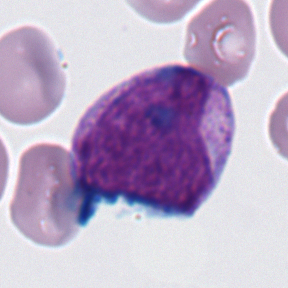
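Atypical promyelocyte, taken step by step: in the central cell, the nucleus fills most of the space, leaving only a narrow rim. Near the centre of that nucleus sits a single darker bluish spot. Along the lower edge the scant cytoplasm is deep blue, and small ragged blue projections stick out from that edge.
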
